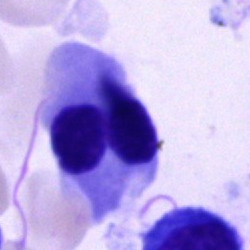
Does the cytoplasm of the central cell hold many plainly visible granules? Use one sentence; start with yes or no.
No, within the cytoplasm of the cell there is no visible granule.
